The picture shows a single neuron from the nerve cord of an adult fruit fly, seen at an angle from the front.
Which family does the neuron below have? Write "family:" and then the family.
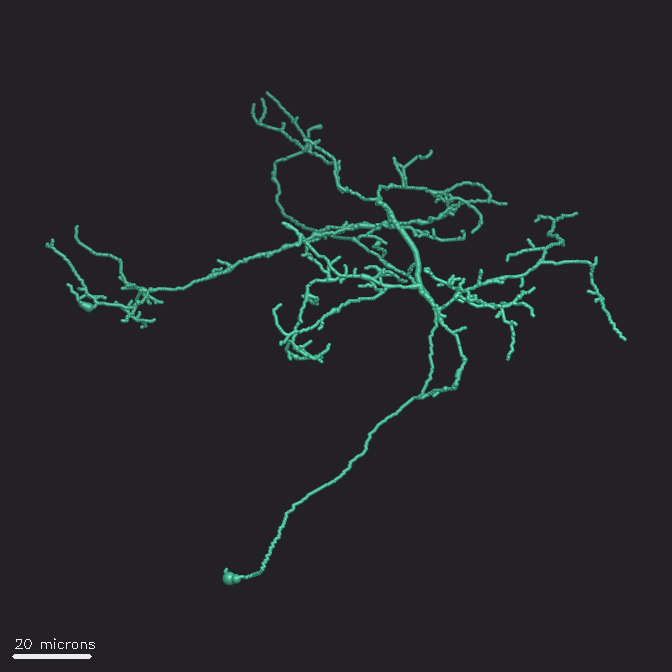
family: hemilineage 12A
